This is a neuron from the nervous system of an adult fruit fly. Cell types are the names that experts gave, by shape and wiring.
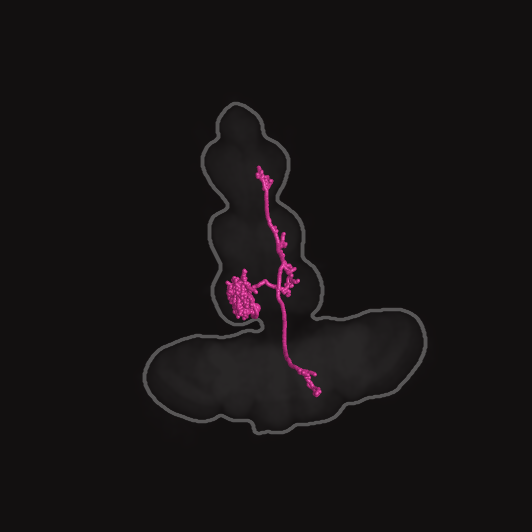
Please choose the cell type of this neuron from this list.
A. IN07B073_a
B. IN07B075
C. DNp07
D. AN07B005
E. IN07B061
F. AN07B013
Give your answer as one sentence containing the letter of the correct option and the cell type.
What option F names, AN07B013, is the cell type of the neuron.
